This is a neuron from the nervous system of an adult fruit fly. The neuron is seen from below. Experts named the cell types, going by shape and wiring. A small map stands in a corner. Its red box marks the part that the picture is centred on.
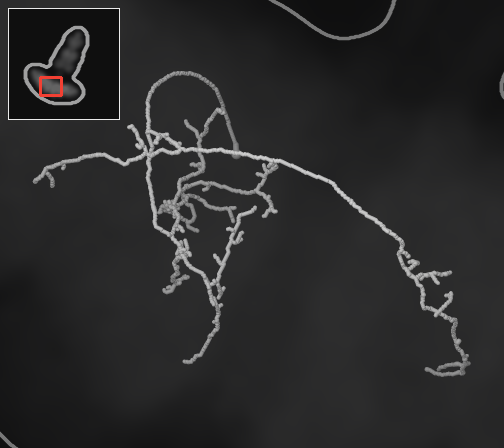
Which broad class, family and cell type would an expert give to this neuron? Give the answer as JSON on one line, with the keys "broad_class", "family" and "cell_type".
{"broad_class": "central-brain intrinsic neuron", "family": "hemilineage SMPp&v1_posterior", "cell_type": "SMP453"}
